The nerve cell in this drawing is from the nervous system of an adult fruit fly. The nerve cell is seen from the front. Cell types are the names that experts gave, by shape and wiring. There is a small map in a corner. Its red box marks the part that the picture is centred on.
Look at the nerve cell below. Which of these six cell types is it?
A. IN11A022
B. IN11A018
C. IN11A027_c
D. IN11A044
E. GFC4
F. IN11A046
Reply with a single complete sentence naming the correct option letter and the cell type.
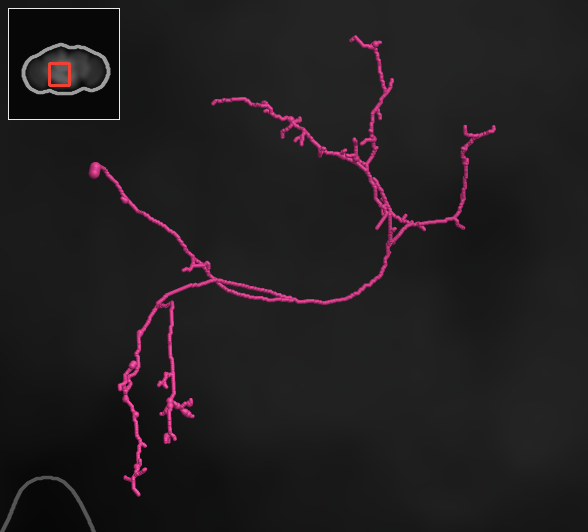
For the neuron, the cell type is IN11A044, which is option D.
